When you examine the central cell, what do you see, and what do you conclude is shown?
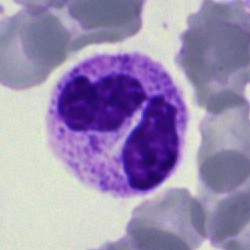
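Looking at the edge first: the outline is round and smooth. Inside, the chromatin is dark purple and coarsely clumped. I see no vacuoles in the cytoplasm. This is a segmented neutrophil.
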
